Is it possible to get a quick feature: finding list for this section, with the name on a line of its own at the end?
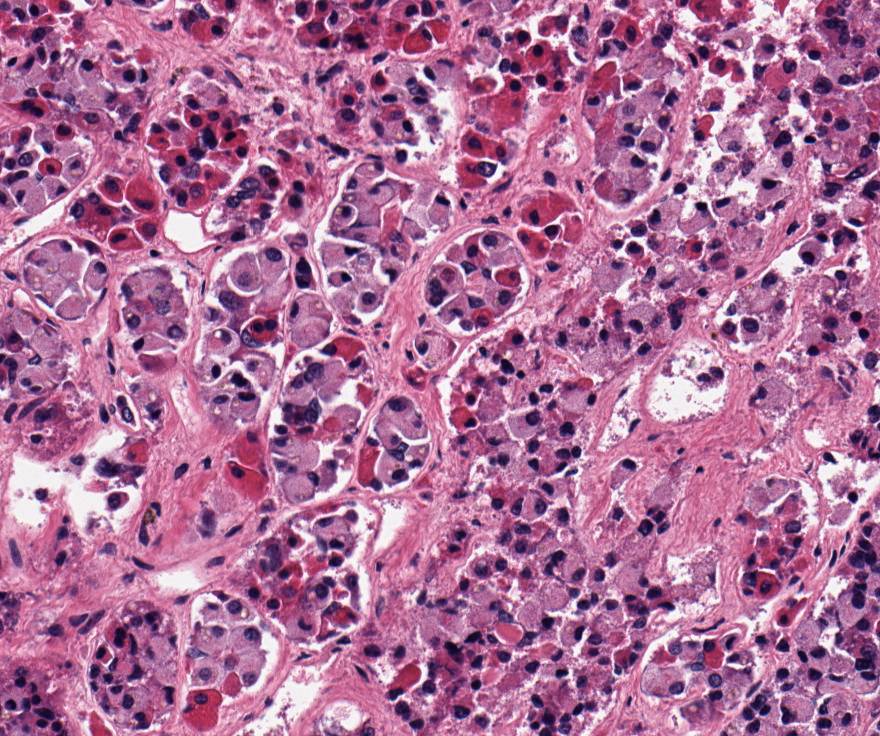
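Nests: sharply outlined in the left half, more diffusely packed in the right
Cytoplasm: mostly pale purple to lilac, with fewer bright red cells scattered among them in the same nests
Nuclei: small, round, darkly stained, one per cell
Tissue: pituitary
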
